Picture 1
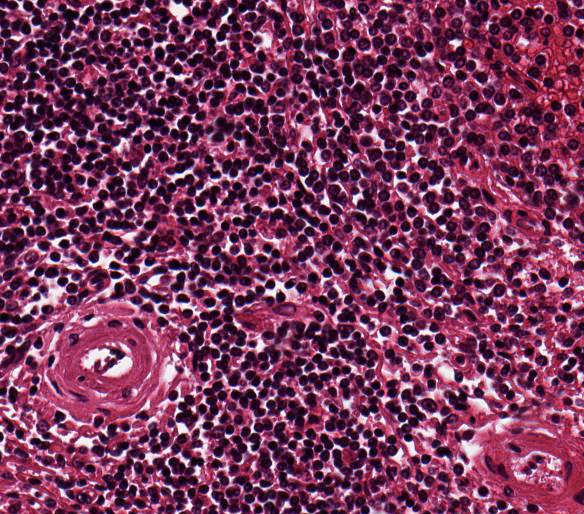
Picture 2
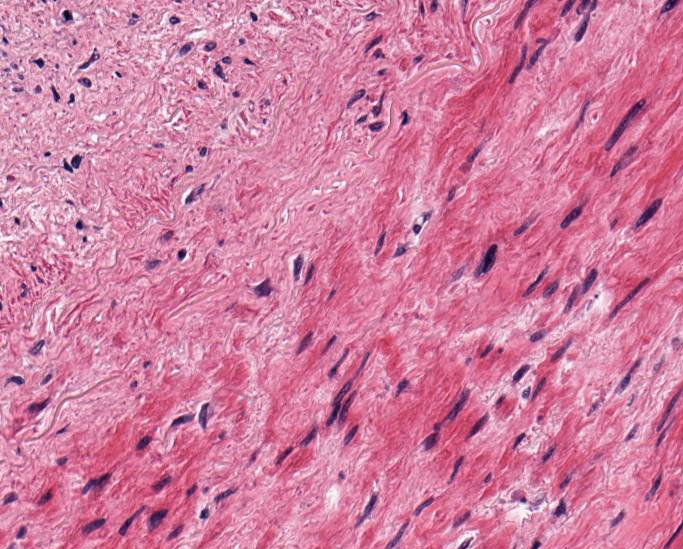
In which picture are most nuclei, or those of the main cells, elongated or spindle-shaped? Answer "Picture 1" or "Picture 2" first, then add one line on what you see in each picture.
Picture 2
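In picture 1: The packed cells are small lymphocytes with round, dark-staining nuclei and very scant cytoplasm.
In picture 2: The nuclei in the muscle bundles are elongated and cigar-shaped with blunt ends.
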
